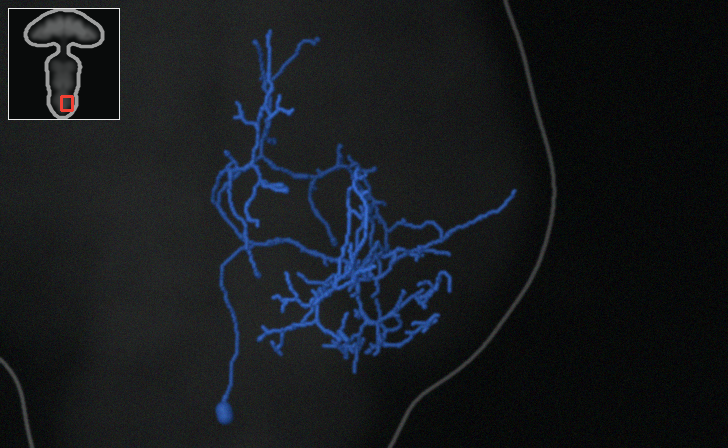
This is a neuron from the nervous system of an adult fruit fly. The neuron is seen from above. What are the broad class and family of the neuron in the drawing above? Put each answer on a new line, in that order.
nerve-cord intrinsic neuron
hemilineage 01B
